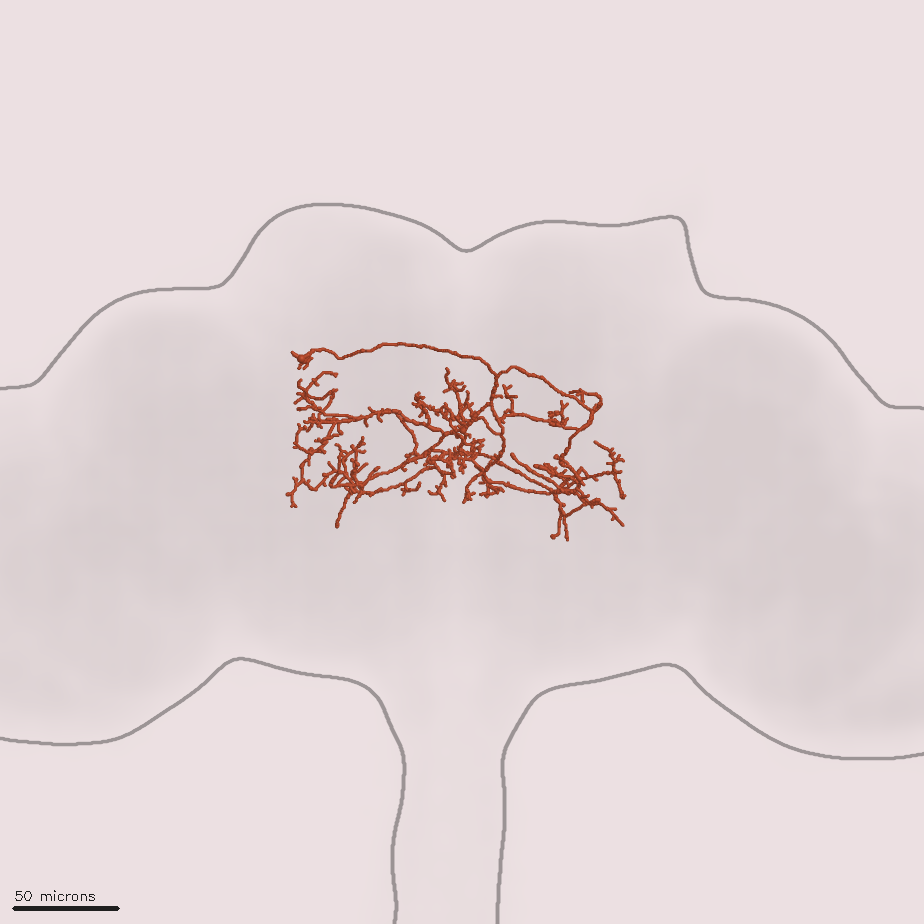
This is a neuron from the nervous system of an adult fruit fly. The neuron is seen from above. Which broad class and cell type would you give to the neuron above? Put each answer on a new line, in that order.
central-brain intrinsic neuron
GNG224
